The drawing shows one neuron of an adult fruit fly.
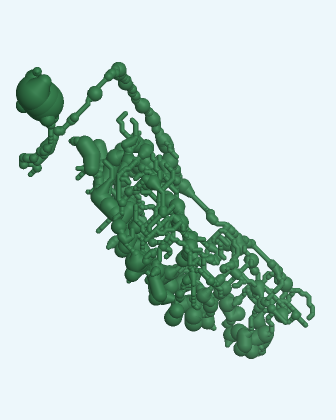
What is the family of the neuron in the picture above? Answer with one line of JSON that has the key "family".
{"family": "Dm"}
